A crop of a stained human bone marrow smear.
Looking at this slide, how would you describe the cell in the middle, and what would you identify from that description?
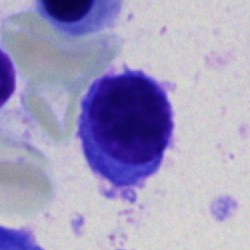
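Toward the top of the cell lies the nucleus, leaving a band of cytoplasm along the bottom. This cytoplasm is scanty and stains deep blue. Neither granules nor vacuoles are seen within it. The cell is a plasma cell.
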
